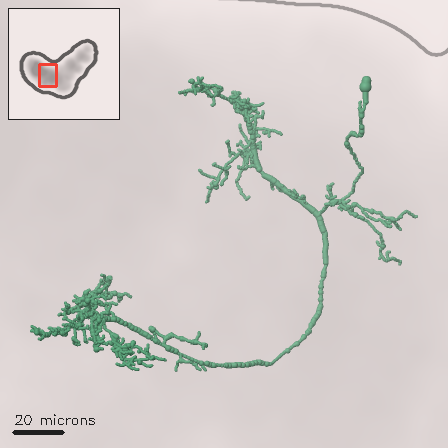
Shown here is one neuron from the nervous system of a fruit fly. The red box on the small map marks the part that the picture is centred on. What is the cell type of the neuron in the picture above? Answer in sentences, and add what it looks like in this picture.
It is of cell type LAL147_c. Its broad class is central-brain intrinsic neuron. Its cell body lies at the upper right of the picture. From left to right in the picture it spans about 160 microns. The picture shows dozens of branch ends.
